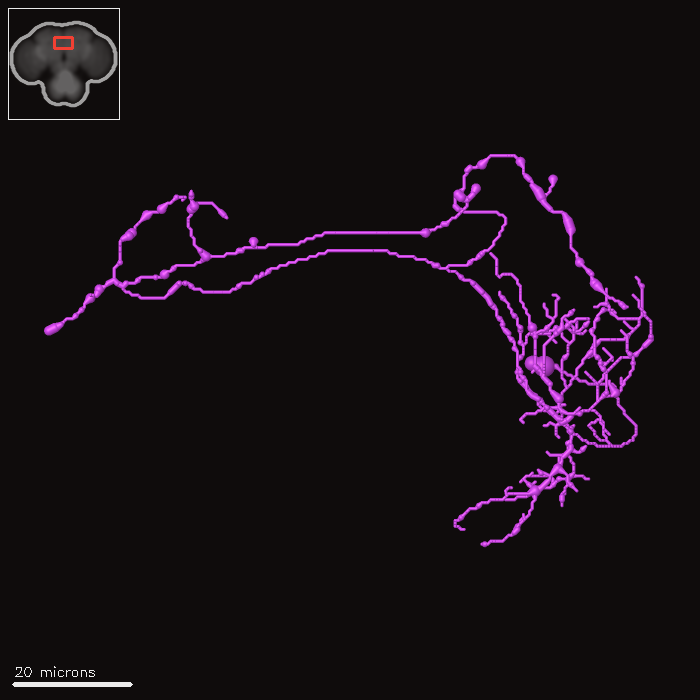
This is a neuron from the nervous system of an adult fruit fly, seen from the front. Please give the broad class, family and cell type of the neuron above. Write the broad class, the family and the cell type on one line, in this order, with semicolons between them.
central-brain intrinsic neuron; class CX; FS1A_b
